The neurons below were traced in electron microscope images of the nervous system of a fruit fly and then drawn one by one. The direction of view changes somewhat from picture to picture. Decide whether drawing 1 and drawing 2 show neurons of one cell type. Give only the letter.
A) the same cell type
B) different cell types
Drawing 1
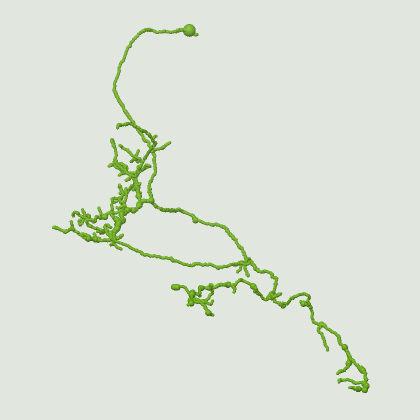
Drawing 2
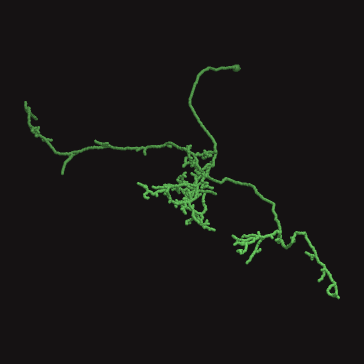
B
